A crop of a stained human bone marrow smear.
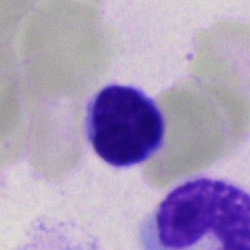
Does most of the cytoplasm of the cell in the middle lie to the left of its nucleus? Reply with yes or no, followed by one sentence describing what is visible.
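Yes. Cytoplasm shows only as a thin pale rim on the left side.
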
